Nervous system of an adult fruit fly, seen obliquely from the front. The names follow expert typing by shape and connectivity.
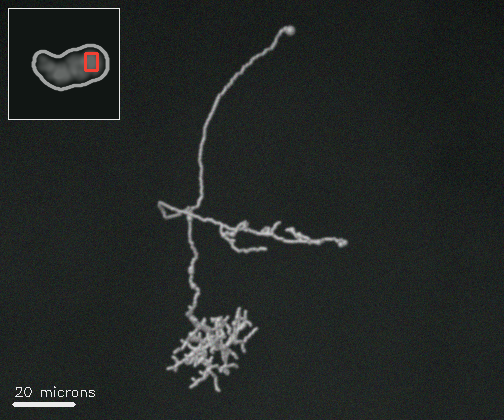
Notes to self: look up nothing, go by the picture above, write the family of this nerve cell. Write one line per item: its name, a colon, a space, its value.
family: hemilineage VPNp3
